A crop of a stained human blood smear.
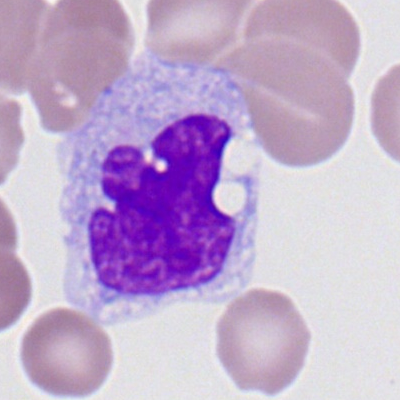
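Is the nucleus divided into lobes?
No; it is irregular and folded, with notches.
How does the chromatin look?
Lacy and stranded rather than in dense dark blocks.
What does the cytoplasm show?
Fine, dusty granularity without coarse coloured granules, plus two round clear vacuoles against the right side of the nucleus.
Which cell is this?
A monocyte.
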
